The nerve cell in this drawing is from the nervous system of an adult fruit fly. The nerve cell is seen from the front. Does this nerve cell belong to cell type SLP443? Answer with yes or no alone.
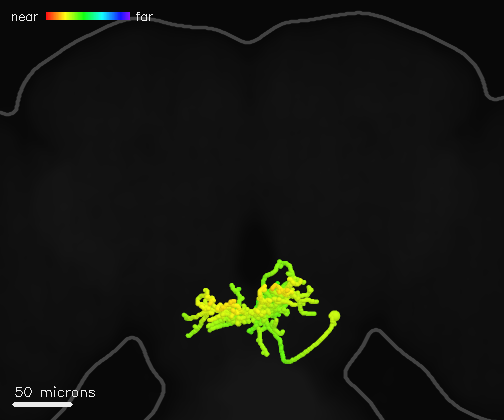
no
